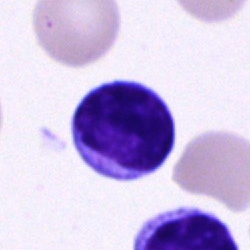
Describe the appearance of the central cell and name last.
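Taking the outline first: round and smooth. The nucleus fills almost the whole cell, leaving very little cytoplasm, just a thin pale blue crescent at the lower left. Chromatin is dark purple and coarsely clumped. Cell type: lymphocyte.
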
